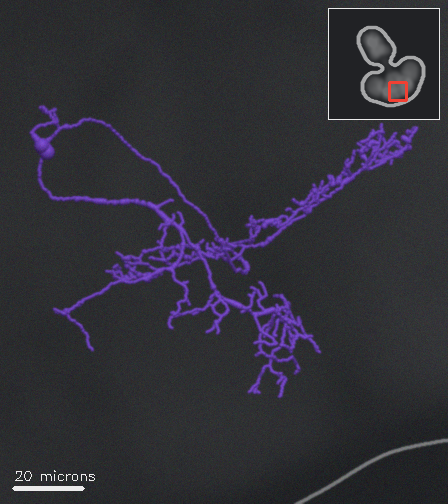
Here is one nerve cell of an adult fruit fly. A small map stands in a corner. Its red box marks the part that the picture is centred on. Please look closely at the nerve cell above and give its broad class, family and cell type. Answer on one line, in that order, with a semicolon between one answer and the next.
central-brain intrinsic neuron; hemilineage DM6_dorso_medial; FB8C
